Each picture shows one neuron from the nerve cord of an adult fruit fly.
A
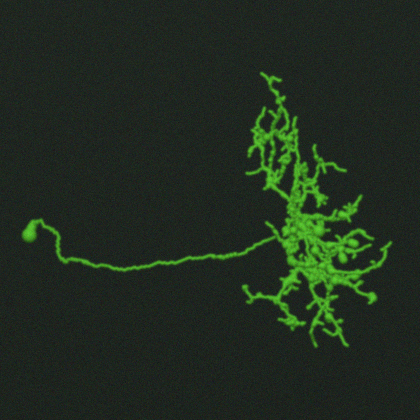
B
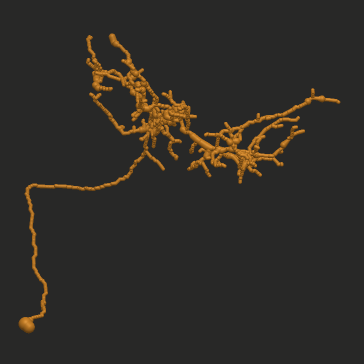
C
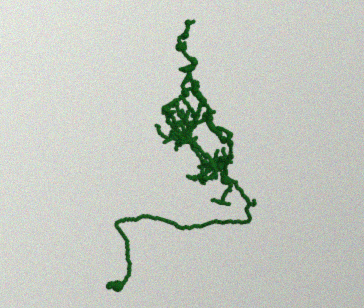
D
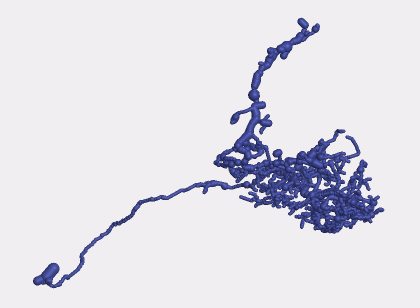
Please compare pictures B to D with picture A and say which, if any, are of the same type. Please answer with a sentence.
None of them is of the same cell type.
